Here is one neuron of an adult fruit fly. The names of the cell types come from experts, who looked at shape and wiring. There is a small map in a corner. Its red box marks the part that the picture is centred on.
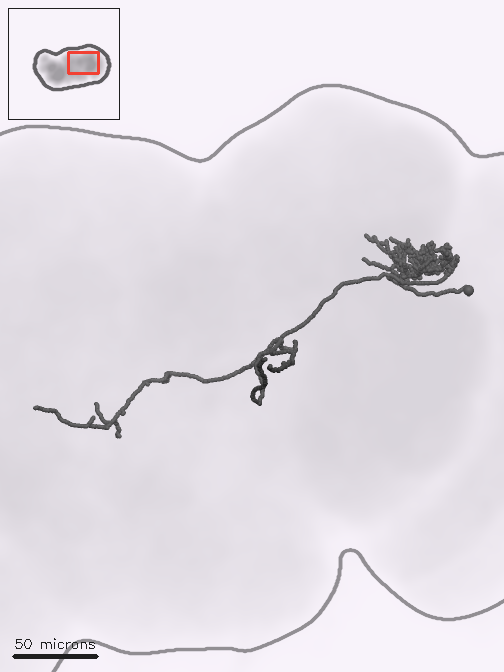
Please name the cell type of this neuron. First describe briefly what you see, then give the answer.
The cell body can be seen on the right of the picture. By the scale bar it is about 250 microns wide in this view. Its broad class is central-brain intrinsic neuron. It is of cell type AOTU003.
